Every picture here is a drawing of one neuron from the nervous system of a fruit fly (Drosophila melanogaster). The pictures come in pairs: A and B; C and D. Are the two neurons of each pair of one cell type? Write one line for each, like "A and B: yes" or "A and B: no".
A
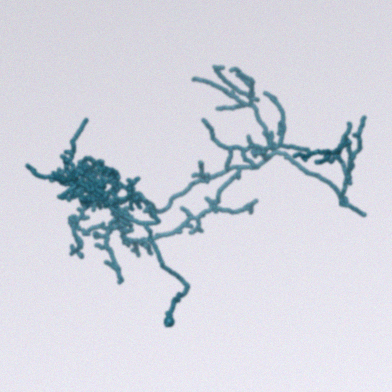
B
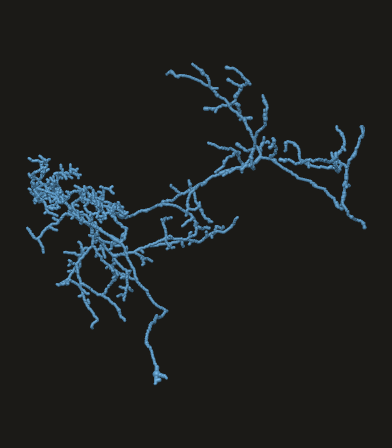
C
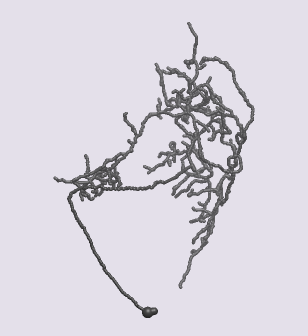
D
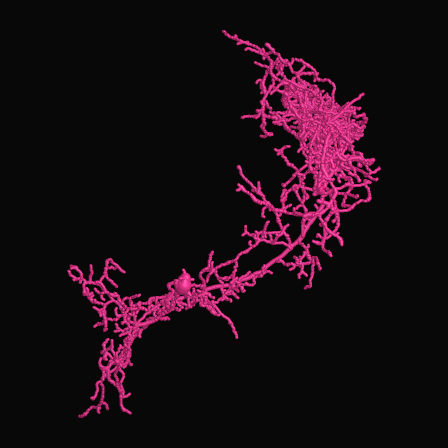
A and B: yes
C and D: no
